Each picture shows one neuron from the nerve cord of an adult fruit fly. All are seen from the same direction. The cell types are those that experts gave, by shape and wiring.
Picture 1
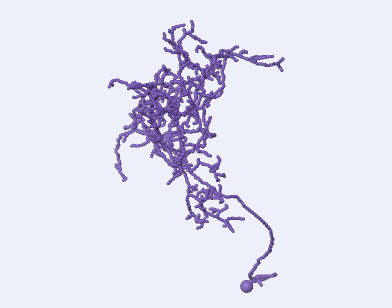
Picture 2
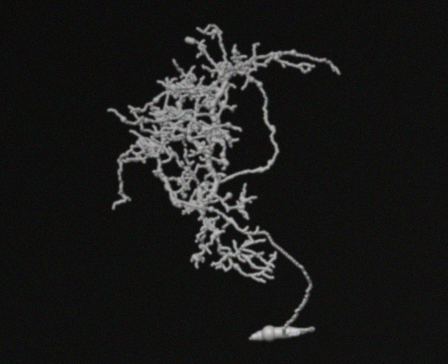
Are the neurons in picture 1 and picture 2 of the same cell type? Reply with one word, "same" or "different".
same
